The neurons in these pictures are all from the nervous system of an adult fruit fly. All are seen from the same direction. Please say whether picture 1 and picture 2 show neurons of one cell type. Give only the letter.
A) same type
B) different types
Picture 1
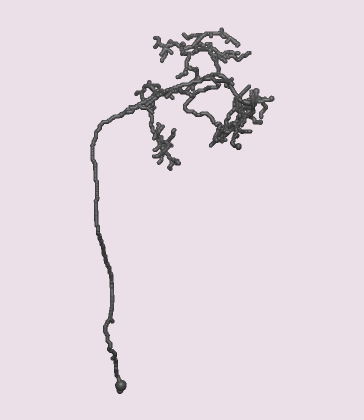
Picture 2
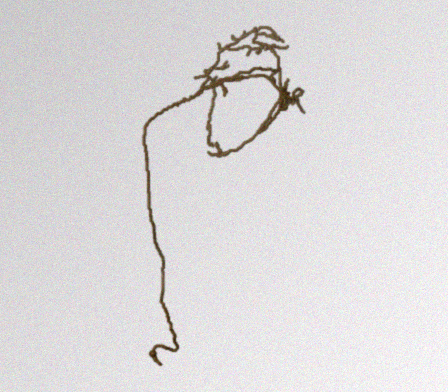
B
